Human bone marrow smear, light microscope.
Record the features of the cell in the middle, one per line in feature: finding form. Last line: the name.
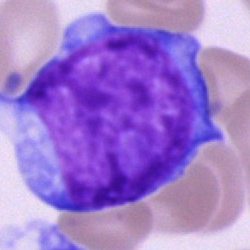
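Cytoplasm colour: deep blue
Cytoplasm extent: widest on the left side of the nucleus
Paler zone: lighter blue, within the cytoplasm on the left
Outline: irregular, angular bulges at top and right
Name: blast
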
